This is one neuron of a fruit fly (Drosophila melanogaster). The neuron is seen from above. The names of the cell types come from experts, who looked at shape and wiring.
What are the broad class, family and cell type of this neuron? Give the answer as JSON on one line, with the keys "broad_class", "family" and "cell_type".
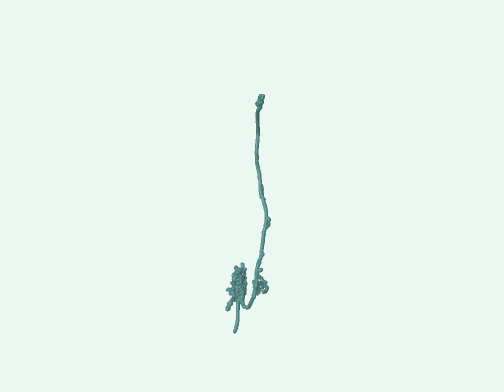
{"broad_class": "ascending neuron", "family": "hemilineage 06A", "cell_type": "AN06A026"}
